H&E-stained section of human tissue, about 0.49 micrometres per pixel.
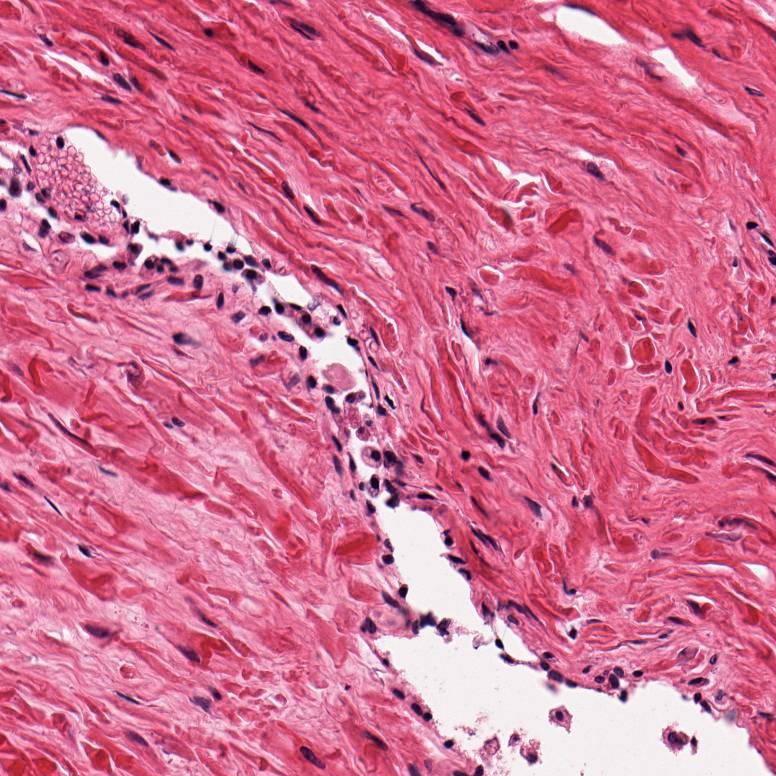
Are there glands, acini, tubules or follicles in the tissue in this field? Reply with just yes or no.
No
